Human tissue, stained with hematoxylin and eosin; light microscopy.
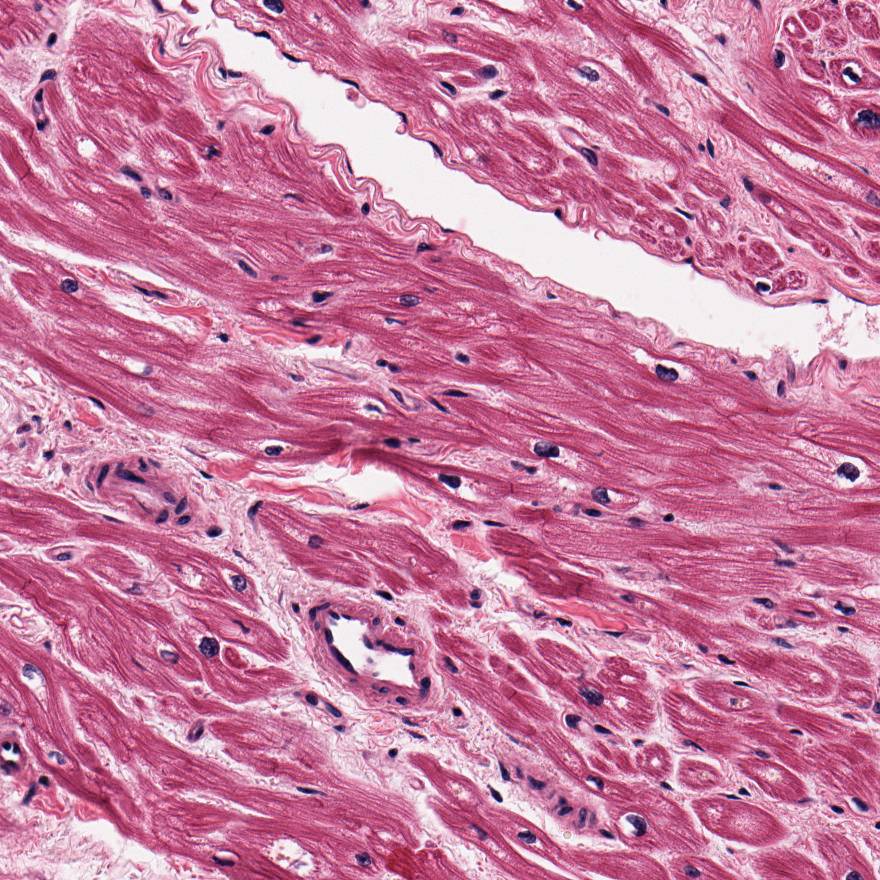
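Atrial appendage of the heart, haematoxylin and eosin. Follow the muscle fibres: most run diagonally from the upper left toward the lower right. Their oval nuclei sit centrally within the fibres, some with a pale clear zone beside them. Between the fibre bundles lie thin strands of pale loose connective tissue, and in the lower centre there is a small vessel with an empty lumen.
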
